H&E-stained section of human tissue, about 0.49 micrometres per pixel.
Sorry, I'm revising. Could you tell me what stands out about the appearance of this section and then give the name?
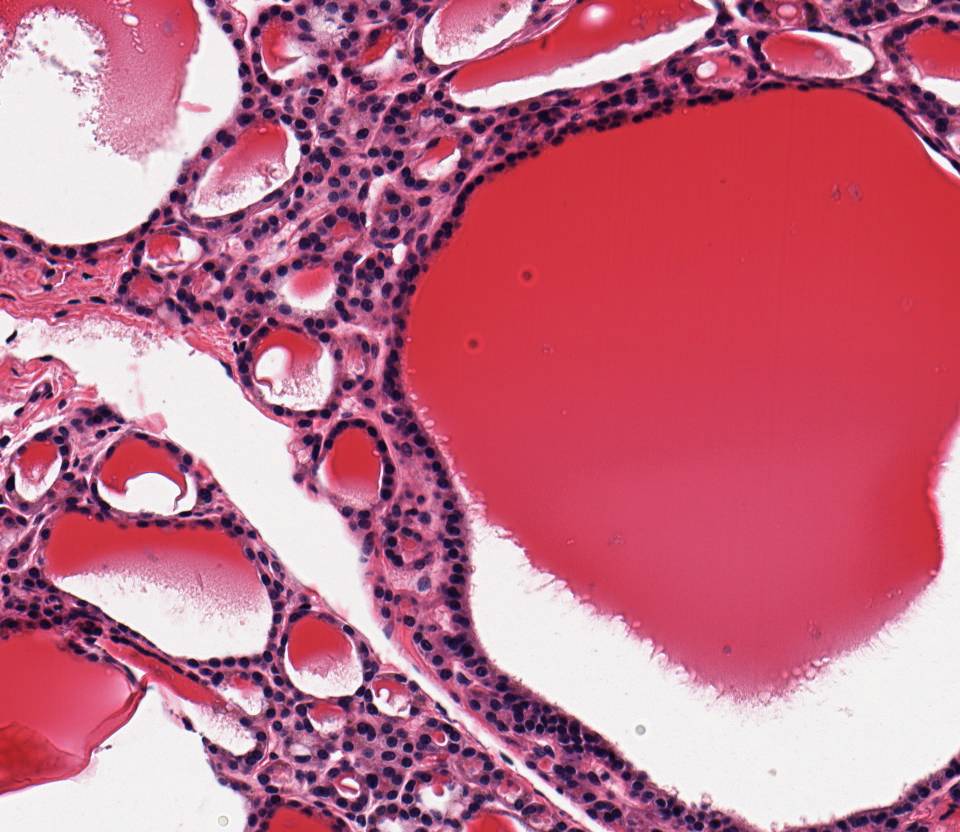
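Closed follicles of widely varying size fill the field, the largest occupying most of the right half. A single layer of flattened to low cuboidal epithelial cells lines each follicle, and their nuclei are small, round and darkly stained. Between neighbouring follicles lies only scant, delicate stroma. The tissue is thyroid.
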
